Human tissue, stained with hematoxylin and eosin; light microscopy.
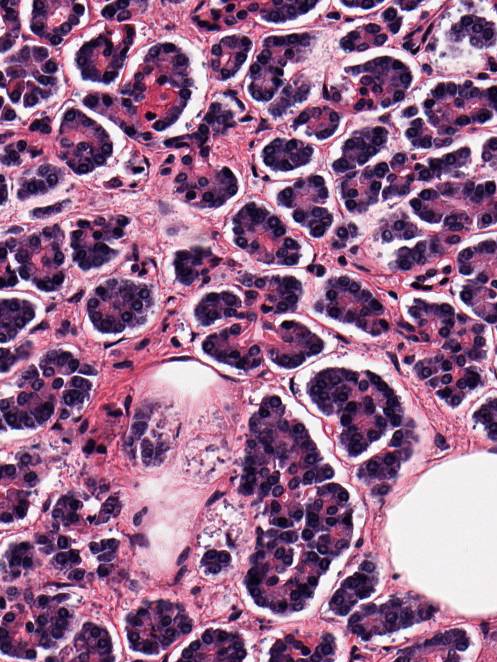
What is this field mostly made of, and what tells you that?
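Almost the entire field is exocrine pancreas, built of closely packed rounded acini.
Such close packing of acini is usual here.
The acinar cell nuclei are small, round and dark.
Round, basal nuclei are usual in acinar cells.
Thin pink fibrous strands with elongated nuclei pass between acini; a single large round empty fat cell space sits at the lower right edge.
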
